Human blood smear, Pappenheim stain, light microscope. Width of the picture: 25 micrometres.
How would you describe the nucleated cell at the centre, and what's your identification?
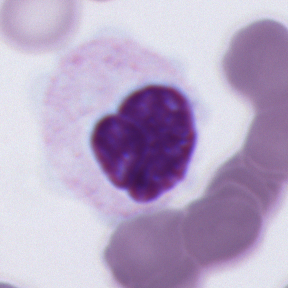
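Nucleus off-centre, toward the right side. Notch on its upper left edge, giving a folded outline. Chromatin dark purple, condensed. Cytoplasm dotted with fine pink granules. Segmented neutrophil.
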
